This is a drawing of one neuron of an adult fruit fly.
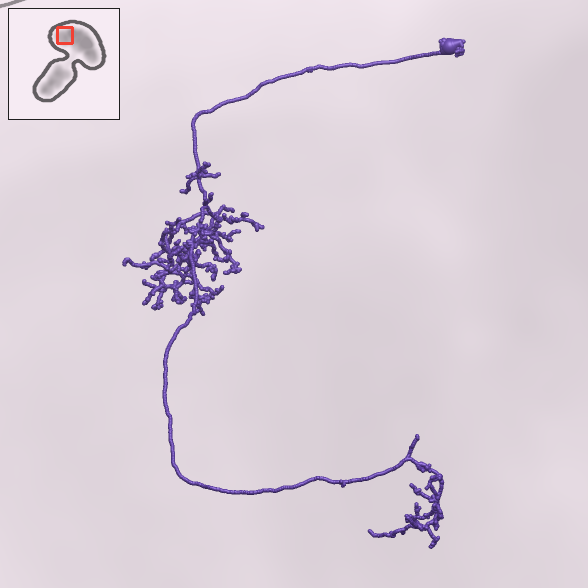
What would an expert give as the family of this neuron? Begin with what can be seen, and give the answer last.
It lies in the brain. Its cell body lies at the upper right of the picture. This is an optic-lobe intrinsic neuron. The family is Tm.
